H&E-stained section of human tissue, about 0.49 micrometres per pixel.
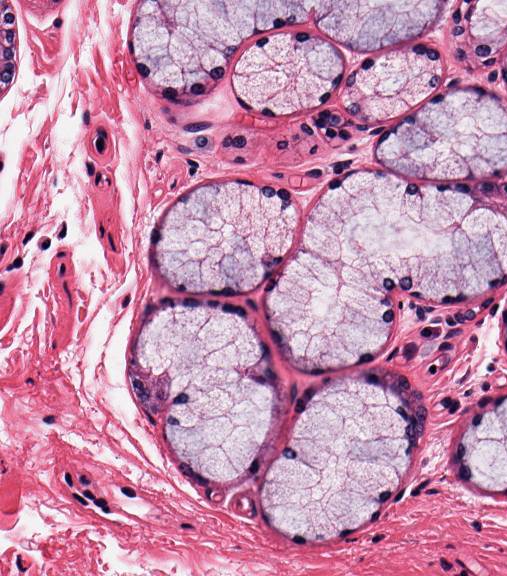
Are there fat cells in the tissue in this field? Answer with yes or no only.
No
